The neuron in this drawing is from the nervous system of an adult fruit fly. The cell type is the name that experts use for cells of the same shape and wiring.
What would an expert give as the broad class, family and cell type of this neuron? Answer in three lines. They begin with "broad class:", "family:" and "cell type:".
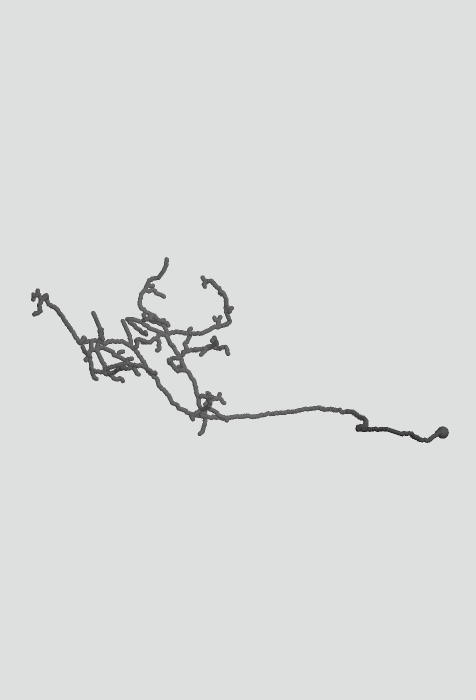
broad class: central-brain intrinsic neuron
family: hemilineage SLPav2
cell type: CB1352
